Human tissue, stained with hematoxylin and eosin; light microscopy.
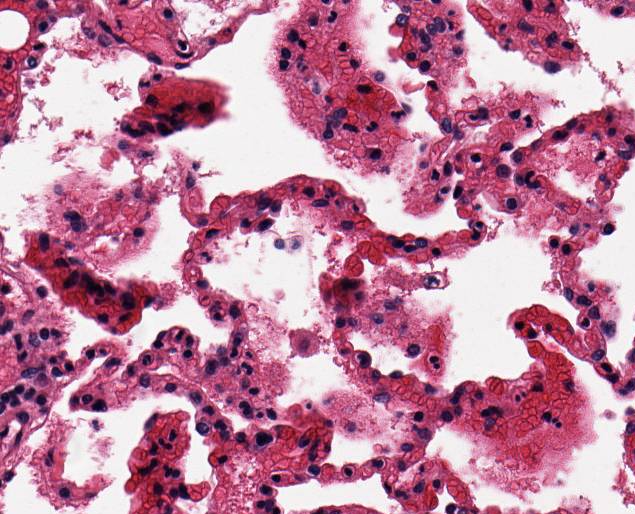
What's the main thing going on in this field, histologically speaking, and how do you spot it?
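Alveolus, I'd say. Thin branching septa cross the whole field, outlining many irregular open spaces like lace.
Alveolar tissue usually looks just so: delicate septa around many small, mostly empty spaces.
These septa are lined by flattened cells, not columnar or cuboidal epithelium, and no muscle bundles show.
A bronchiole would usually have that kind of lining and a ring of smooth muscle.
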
